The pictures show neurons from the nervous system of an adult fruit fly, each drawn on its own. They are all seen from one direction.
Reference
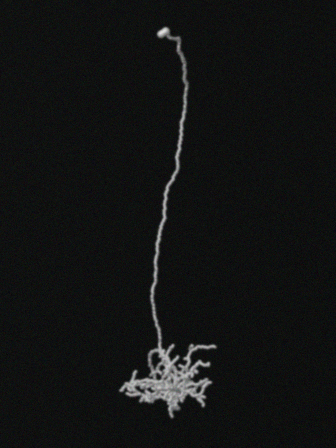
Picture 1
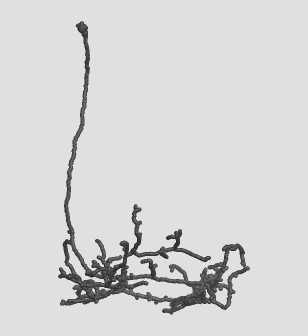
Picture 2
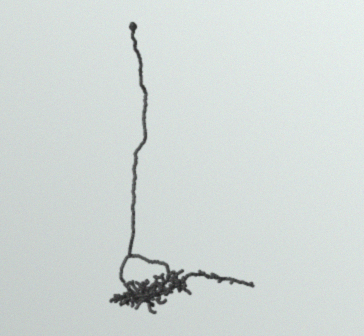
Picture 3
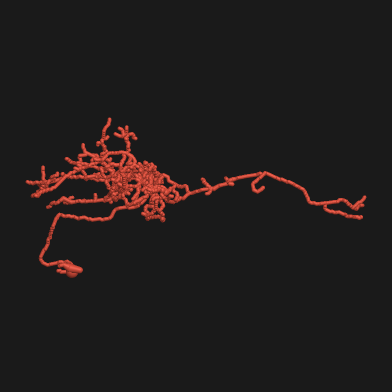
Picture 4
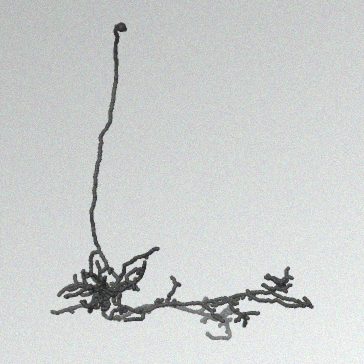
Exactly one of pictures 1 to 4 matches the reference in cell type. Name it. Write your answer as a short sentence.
Picture 2 shows a neuron of the same cell type.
